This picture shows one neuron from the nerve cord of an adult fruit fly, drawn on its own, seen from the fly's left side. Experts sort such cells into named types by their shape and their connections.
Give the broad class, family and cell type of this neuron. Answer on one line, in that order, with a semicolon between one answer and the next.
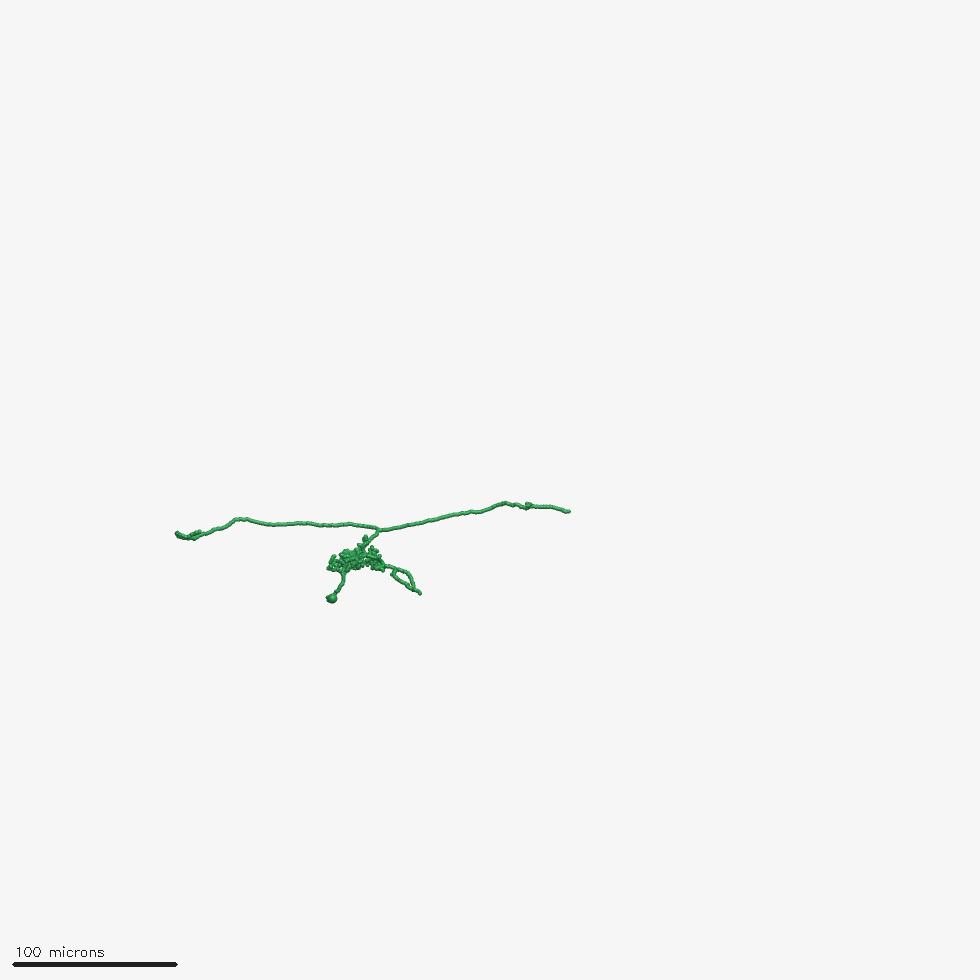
nerve-cord intrinsic neuron; hemilineage 10B; IN10B028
